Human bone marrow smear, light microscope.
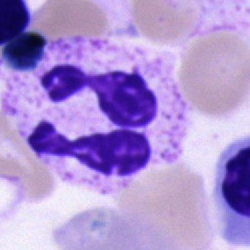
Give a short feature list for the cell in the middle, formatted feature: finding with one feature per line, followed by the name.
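Chromatin: dense, staining dark purple
Nucleoli: none to be seen in the nucleus
Cytoplasm: plenty of it, pale lilac
Granules: fine and purple, evenly scattered through the cytoplasm
Its name: segmented neutrophil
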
